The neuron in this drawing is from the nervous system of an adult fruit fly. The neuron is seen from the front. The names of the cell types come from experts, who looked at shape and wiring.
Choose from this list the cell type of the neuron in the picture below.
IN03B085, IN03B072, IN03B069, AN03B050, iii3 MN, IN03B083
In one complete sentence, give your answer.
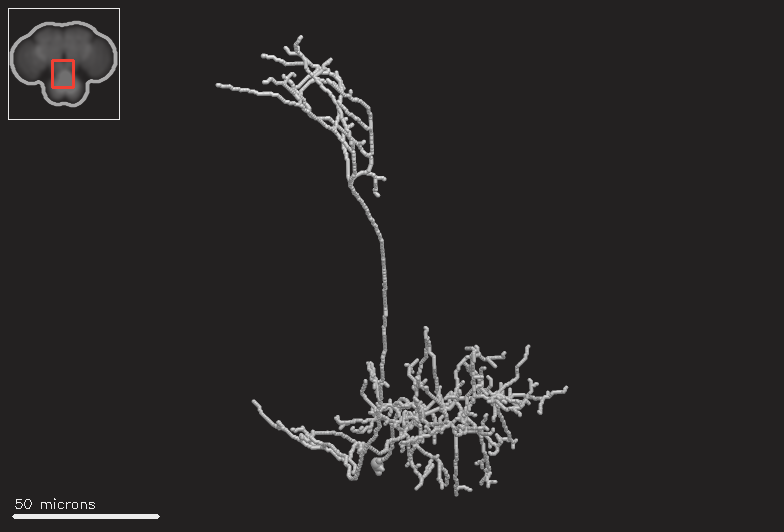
This neuron is an instance of the cell type AN03B050.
